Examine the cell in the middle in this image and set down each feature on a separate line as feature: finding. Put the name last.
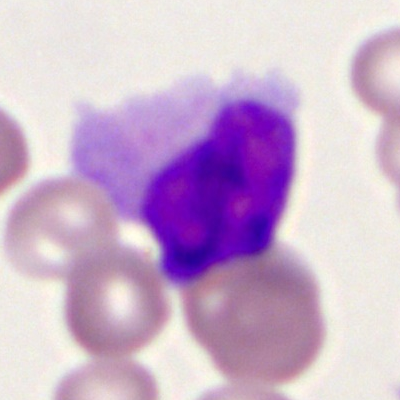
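Edge: fine, frayed projections fringing the upper and left sides of the cytoplasm
Nuclear outline: irregular and angular
Nuclear stain: deep, dark purple
Cytoplasm colour: pale lilac
Name: monocyte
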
